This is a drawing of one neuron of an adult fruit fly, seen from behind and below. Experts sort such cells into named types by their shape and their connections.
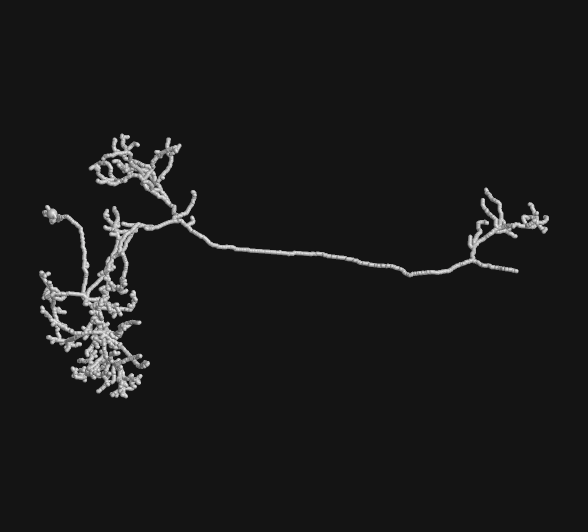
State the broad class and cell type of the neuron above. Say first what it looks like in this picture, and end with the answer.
The cell body can be seen on the left of the picture. The picture shows dozens of branch ends. This is a central-brain intrinsic neuron. It is of cell type AVLP024_b.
